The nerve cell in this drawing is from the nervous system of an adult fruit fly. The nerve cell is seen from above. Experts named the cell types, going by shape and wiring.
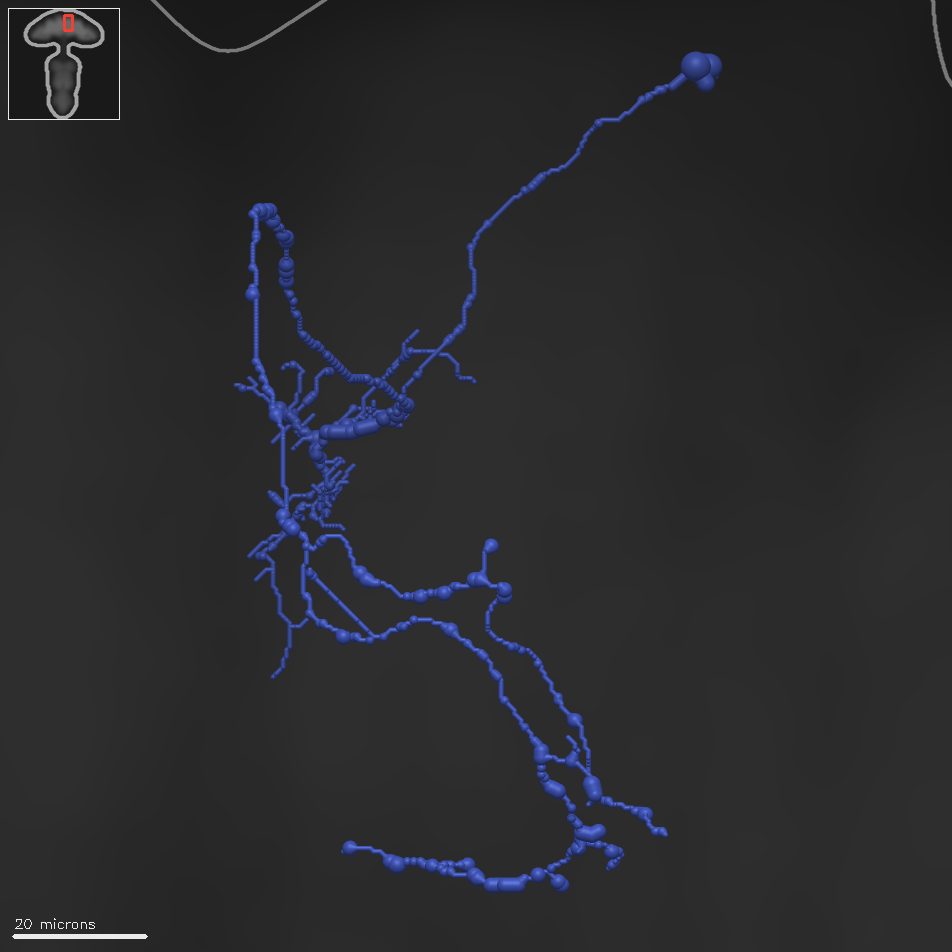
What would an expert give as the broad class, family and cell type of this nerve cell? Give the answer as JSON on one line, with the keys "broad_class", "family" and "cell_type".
{"broad_class": "central-brain intrinsic neuron", "family": "hemilineage FLAa2", "cell_type": "PRW009"}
